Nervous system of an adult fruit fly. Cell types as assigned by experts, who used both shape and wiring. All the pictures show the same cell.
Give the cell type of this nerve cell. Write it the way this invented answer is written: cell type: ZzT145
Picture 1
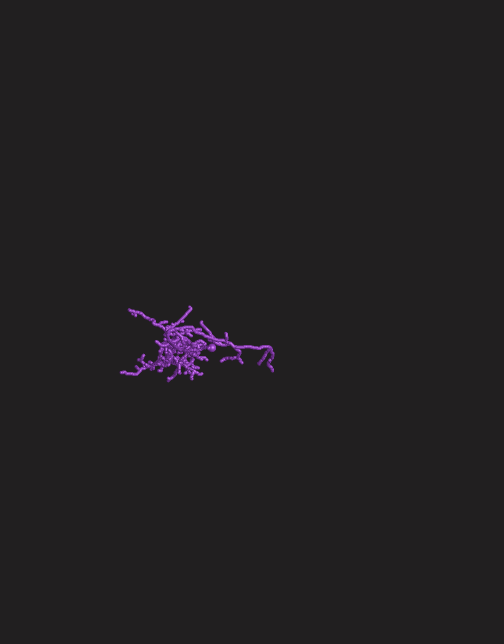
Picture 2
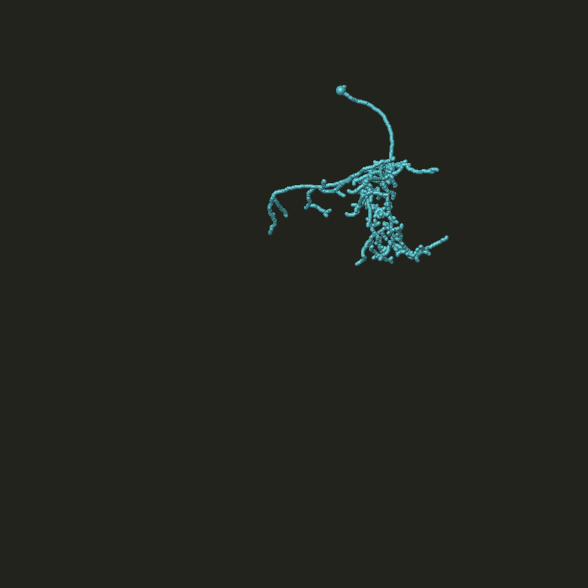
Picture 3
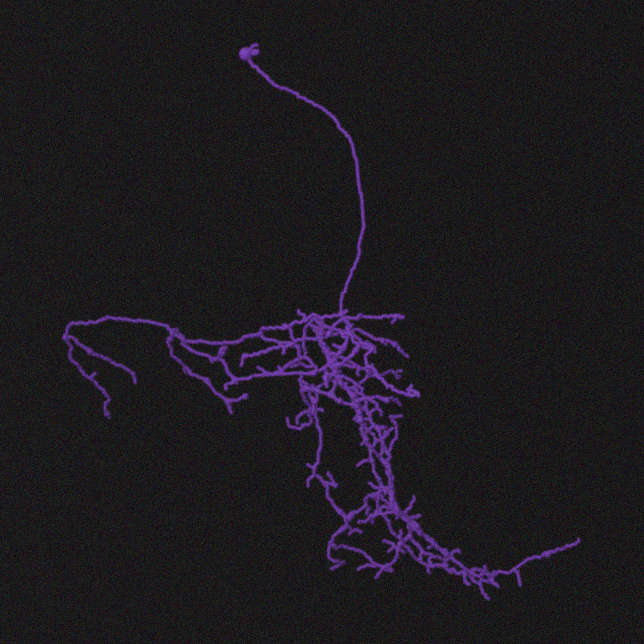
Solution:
cell type: CB1636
